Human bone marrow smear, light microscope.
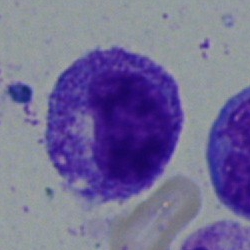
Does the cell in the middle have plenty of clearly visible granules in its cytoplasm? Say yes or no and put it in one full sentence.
Yes, in the cytoplasm of this cell, many granules are visible.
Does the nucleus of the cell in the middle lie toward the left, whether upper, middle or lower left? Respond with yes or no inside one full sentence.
No, the nucleus of this cell lies toward the right instead.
